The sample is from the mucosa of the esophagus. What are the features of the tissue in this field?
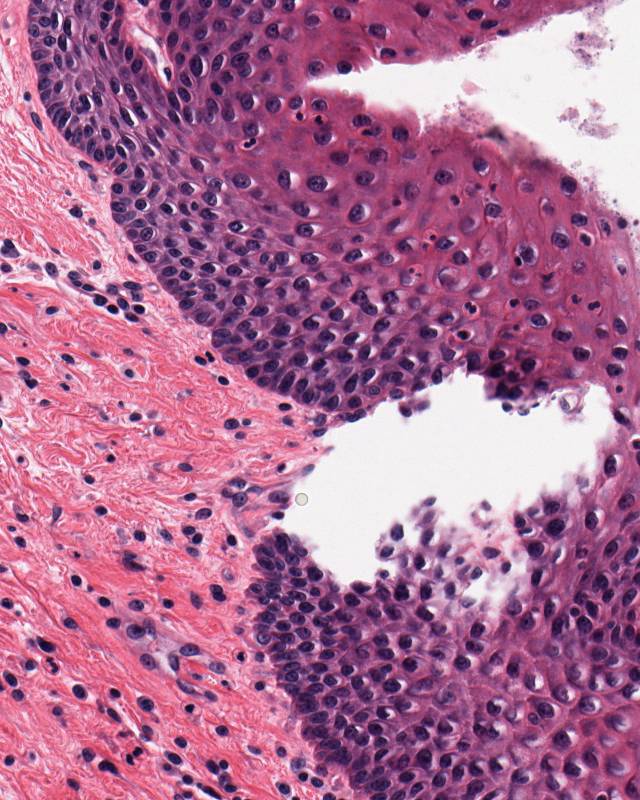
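Layout comes first: a thick epithelium fills the right and central part, and connective tissue stroma forms a strip along the left. The epithelium is stratified squamous, many cell layers deep. Crowded dark oval nuclei line its left edge, against the stroma. Moving right, the cells become larger and polygonal, with more pink cytoplasm around round nuclei.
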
